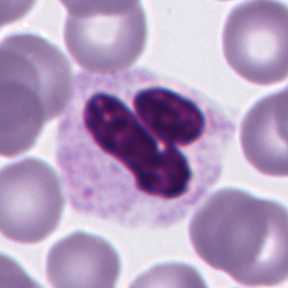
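Segmented neutrophil, the central cell in a stained smear of human peripheral blood. Its nucleus has a lower-left lobe that is longer than the upper-right lobe, and the chromatin is dark purple and densely clumped. A wide rim of pale pinkish-lilac cytoplasm surrounds the nucleus, with fine lilac granules scattered throughout.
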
